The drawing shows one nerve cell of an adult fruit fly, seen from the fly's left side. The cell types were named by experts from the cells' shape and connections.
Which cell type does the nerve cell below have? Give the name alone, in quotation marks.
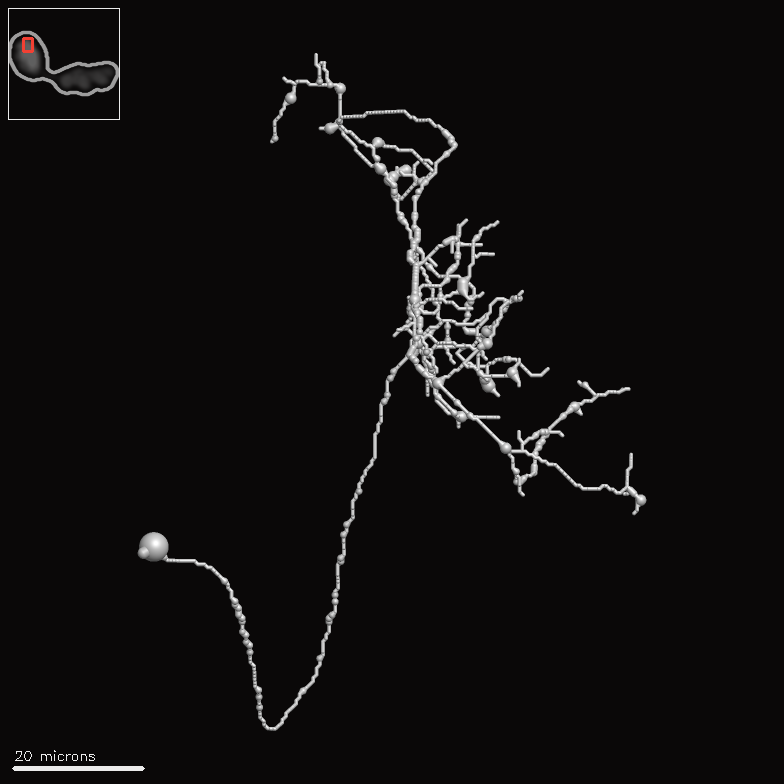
"CB2744"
